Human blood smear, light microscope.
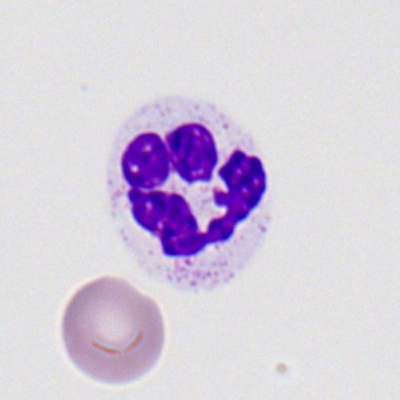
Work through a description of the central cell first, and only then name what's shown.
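Nuclear lobes form a ring around a pale central area of cytoplasm. No nucleoli visible. Fine pinkish-violet granules scattered through the cytoplasm. Outline smooth, roughly round. Identification: segmented neutrophil.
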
